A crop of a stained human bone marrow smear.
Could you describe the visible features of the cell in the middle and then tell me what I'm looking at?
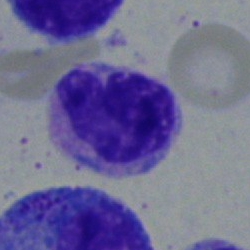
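Roughly round and smooth on the outside, this one. The nucleus fills most of it, sitting toward the upper right, with an indentation coming in from its upper edge. The cytoplasm's widest rim is on the lower left. It's a band neutrophil.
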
